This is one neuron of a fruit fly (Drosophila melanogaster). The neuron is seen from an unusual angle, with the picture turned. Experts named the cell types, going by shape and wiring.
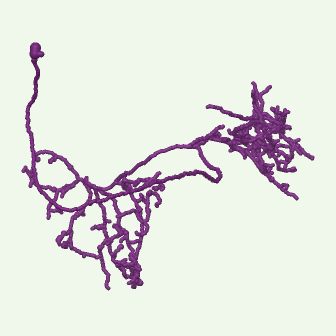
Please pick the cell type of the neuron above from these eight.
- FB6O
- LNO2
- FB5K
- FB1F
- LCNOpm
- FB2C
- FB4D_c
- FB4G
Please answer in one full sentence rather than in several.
It is the cell type FB2C to which this neuron belongs.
